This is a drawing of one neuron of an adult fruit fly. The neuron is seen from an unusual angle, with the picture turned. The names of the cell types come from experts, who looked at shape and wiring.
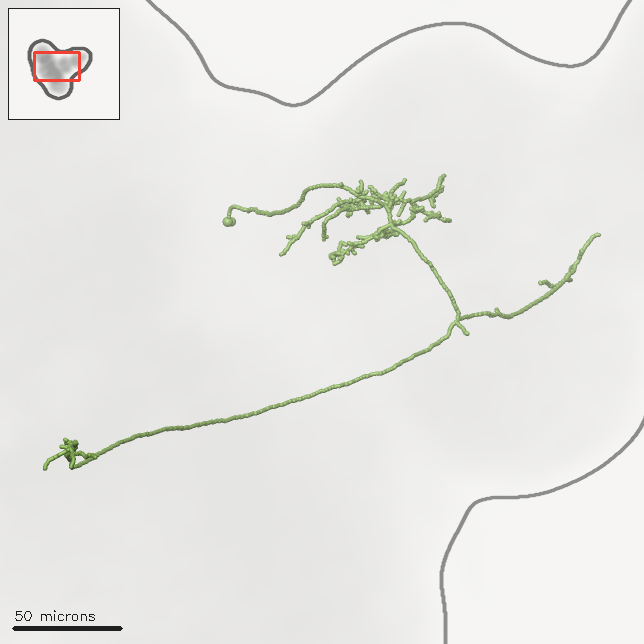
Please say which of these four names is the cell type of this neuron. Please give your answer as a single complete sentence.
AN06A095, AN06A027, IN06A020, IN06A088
In terms of cell type, the neuron is AN06A095.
